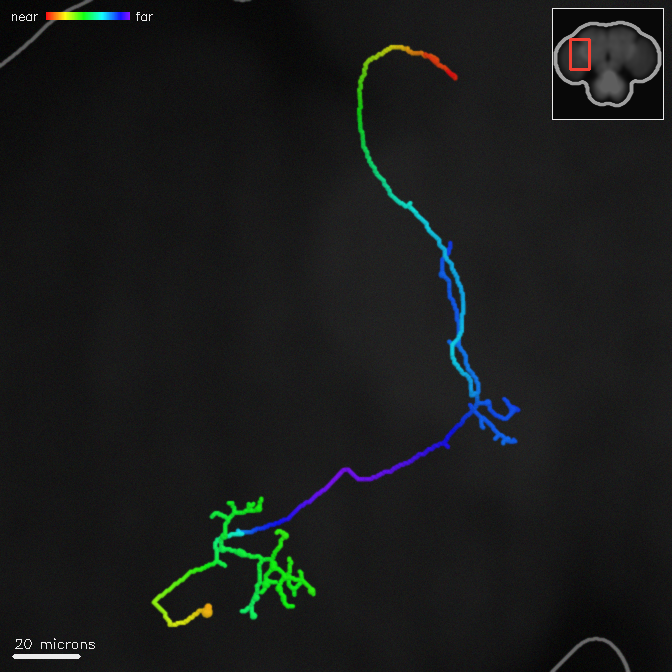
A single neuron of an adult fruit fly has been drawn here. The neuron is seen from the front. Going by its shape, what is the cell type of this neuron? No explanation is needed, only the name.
MeTu4f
